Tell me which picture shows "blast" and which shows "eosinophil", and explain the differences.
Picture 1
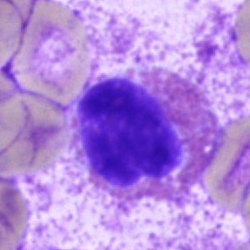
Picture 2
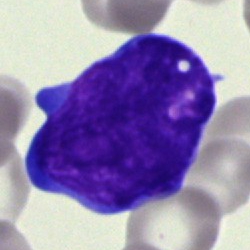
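Looking at the pair, I'd say the eosinophil is in the first picture and the blast in the second. The eosinophil has a roughly round outline, and its nucleus sits toward the left, leaving more cytoplasm on the right.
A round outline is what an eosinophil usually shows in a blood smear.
Its chromatin is dark purple and dense, and I can make out no nucleoli.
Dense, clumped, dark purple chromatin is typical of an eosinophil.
Red cells lie close against it on the left and right. The blast, by contrast, has an irregular outline: a blunt, rounded bulge on the left and a small pointed tag of cytoplasm at the upper right. Its nucleus takes up almost the whole cell, so the deep blue cytoplasm is only a thin rim.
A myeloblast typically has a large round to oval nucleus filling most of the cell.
Its chromatin is fine rather than gathered into coarse dark blocks, unlike the dense chromatin of the eosinophil.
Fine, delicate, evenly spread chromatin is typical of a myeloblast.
One more detail: a single small, round clear spot sits in the upper right part of the blast.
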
